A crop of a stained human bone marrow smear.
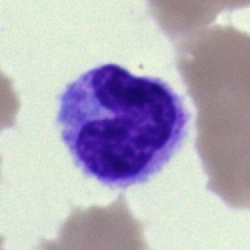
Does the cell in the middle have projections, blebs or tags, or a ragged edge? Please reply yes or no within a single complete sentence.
Yes, along its outline the cell is ragged or frayed, or has projections, blebs or tags.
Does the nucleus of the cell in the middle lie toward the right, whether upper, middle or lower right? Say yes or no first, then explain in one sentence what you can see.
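Yes. The cytoplasm forms a narrow rim that is widest on the left side of the cell.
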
